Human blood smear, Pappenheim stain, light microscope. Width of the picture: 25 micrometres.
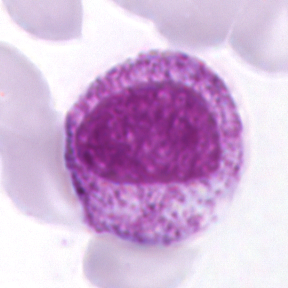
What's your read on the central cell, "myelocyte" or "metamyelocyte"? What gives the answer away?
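It is a myelocyte. Look at the chromatin: finely stippled, with no coarse dark clumps.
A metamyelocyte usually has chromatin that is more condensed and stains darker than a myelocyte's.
The nucleus sits in the upper part of the cell, above the widest band of cytoplasm. The cytoplasm is pale lilac-pink rather than deep blue, with small purple granules throughout.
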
